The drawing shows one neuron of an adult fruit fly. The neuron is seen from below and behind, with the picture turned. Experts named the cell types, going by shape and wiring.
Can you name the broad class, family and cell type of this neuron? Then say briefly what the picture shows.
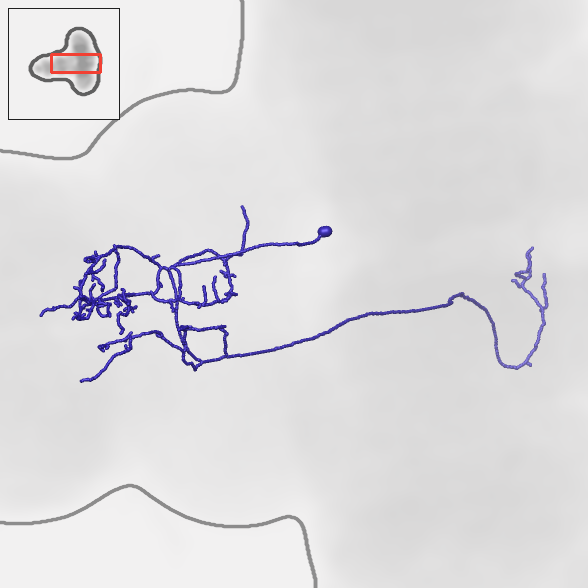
This is an ascending neuron. Its family is hemilineage 07B. The cell type is AN07B070. The cell body can be seen in the middle of the picture. As drawn here it is more than twice as wide as it is tall.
